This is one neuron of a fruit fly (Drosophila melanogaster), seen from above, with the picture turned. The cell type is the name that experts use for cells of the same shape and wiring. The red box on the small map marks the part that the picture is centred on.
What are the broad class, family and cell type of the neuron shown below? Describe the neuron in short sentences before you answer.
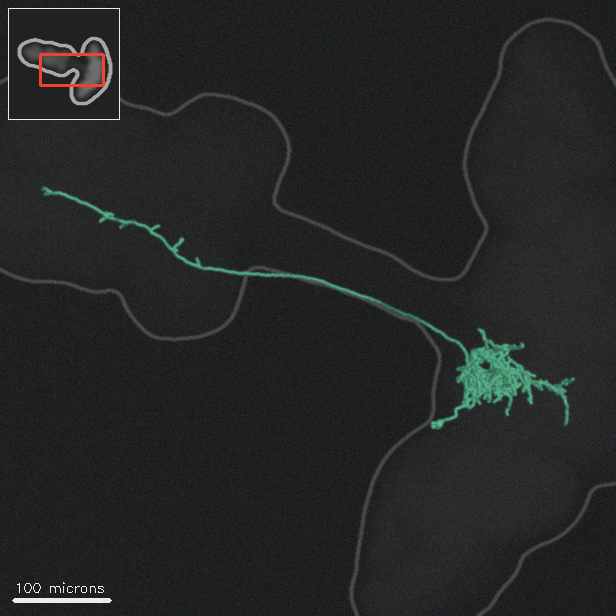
It runs through the neck, between the brain and the nerve cord. From left to right in the picture it spans about 550 microns. This is a descending neuron. Its family is DNpe. It is of cell type DNpe001.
